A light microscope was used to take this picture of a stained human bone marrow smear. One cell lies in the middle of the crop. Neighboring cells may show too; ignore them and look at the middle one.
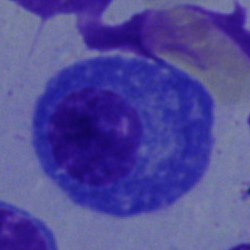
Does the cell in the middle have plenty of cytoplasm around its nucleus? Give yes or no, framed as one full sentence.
Yes, the cell has plenty of cytoplasm around its nucleus.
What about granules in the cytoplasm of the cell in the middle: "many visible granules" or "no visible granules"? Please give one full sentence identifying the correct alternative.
The cell shows no granules in its cytoplasm.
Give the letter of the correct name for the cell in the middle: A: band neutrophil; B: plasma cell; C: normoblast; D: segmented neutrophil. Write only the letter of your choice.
B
